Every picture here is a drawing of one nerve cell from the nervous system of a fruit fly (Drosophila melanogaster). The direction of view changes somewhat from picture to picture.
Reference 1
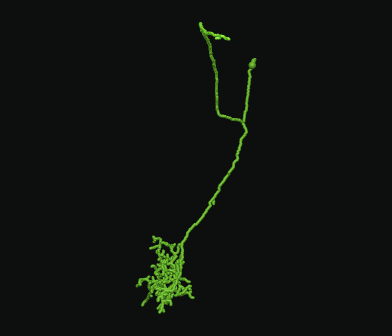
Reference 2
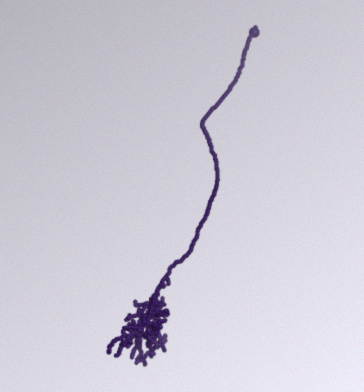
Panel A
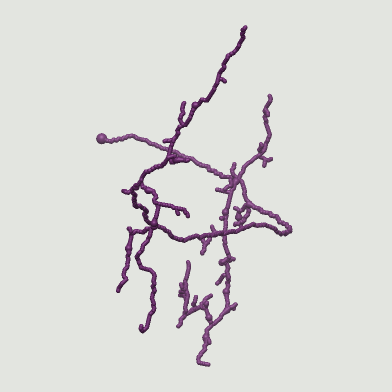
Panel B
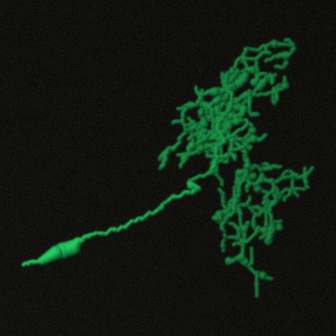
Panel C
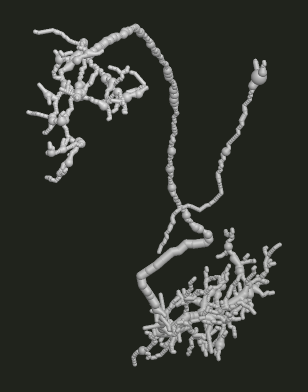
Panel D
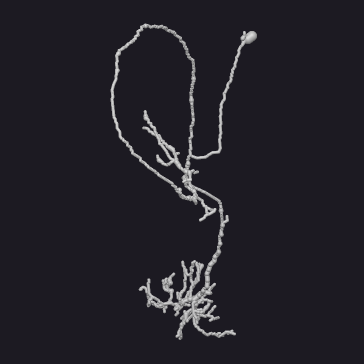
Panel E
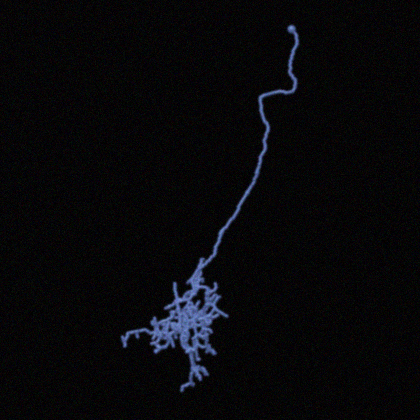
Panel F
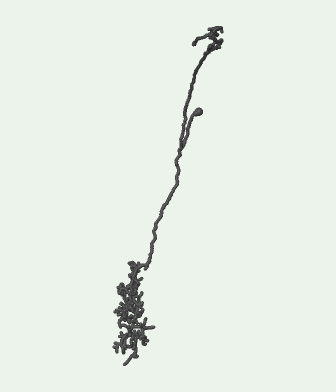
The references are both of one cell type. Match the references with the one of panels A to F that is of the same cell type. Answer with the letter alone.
E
